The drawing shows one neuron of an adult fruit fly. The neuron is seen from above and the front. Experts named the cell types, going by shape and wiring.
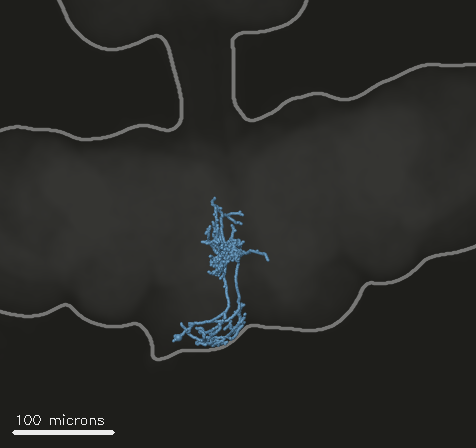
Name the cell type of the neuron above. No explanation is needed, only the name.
FLA019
